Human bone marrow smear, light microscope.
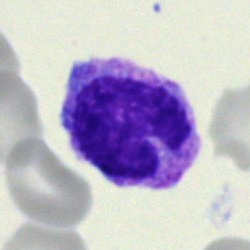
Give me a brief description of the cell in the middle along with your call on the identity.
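First, the nucleus: it fills most of the cell and has a notch cutting into its lower right side. Second, the chromatin: dark purple and coarsely clumped. Third, the cytoplasm: pinkish-lilac in colour. Name: band neutrophil.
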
